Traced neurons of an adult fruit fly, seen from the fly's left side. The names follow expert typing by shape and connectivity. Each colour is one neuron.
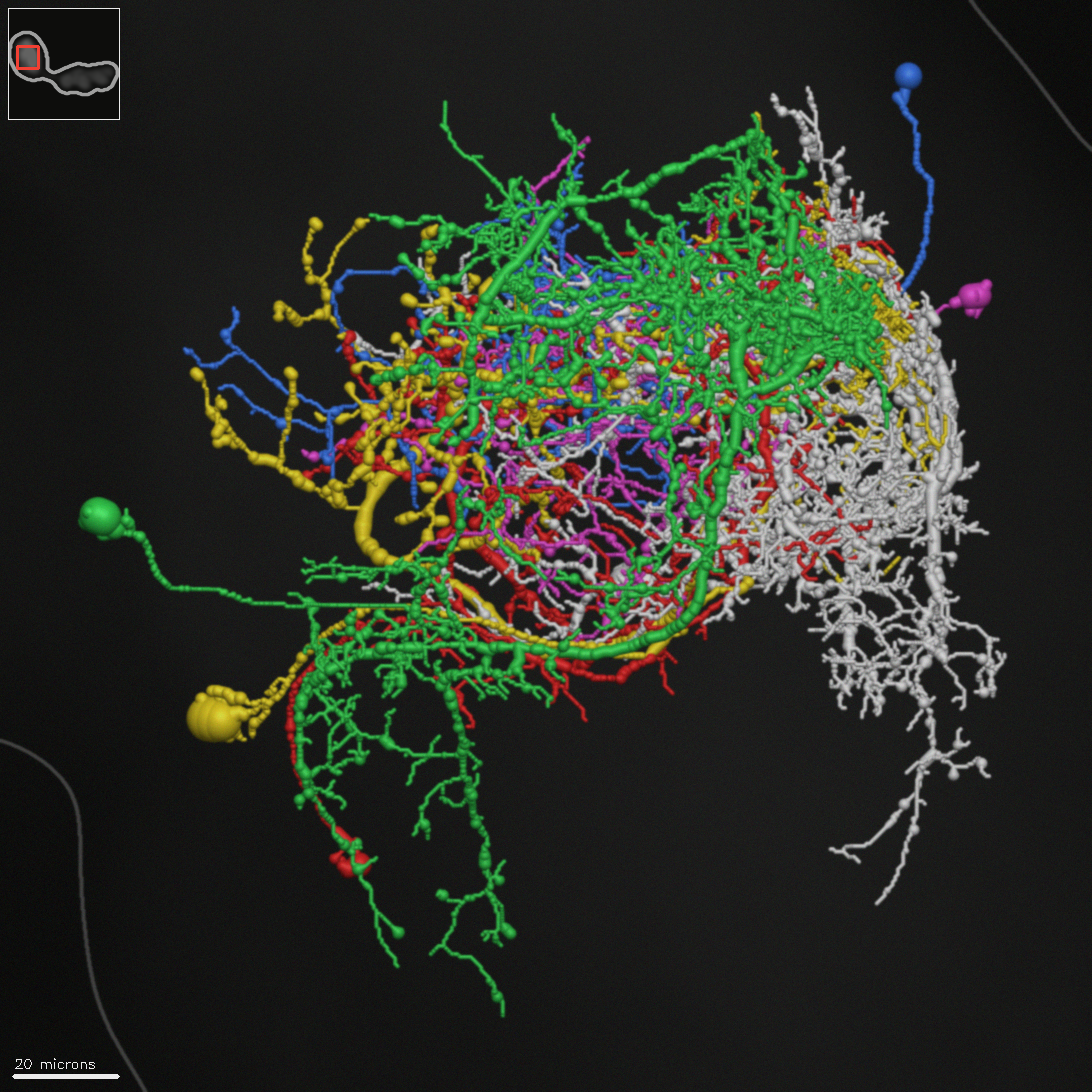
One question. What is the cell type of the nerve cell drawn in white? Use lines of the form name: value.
cell type: PLP256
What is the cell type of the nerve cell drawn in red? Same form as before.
cell type: PLP017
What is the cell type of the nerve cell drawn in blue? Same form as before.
cell type: PVLP096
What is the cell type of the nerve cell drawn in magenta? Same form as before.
cell type: CB0154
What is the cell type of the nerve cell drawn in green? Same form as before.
cell type: PLP015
